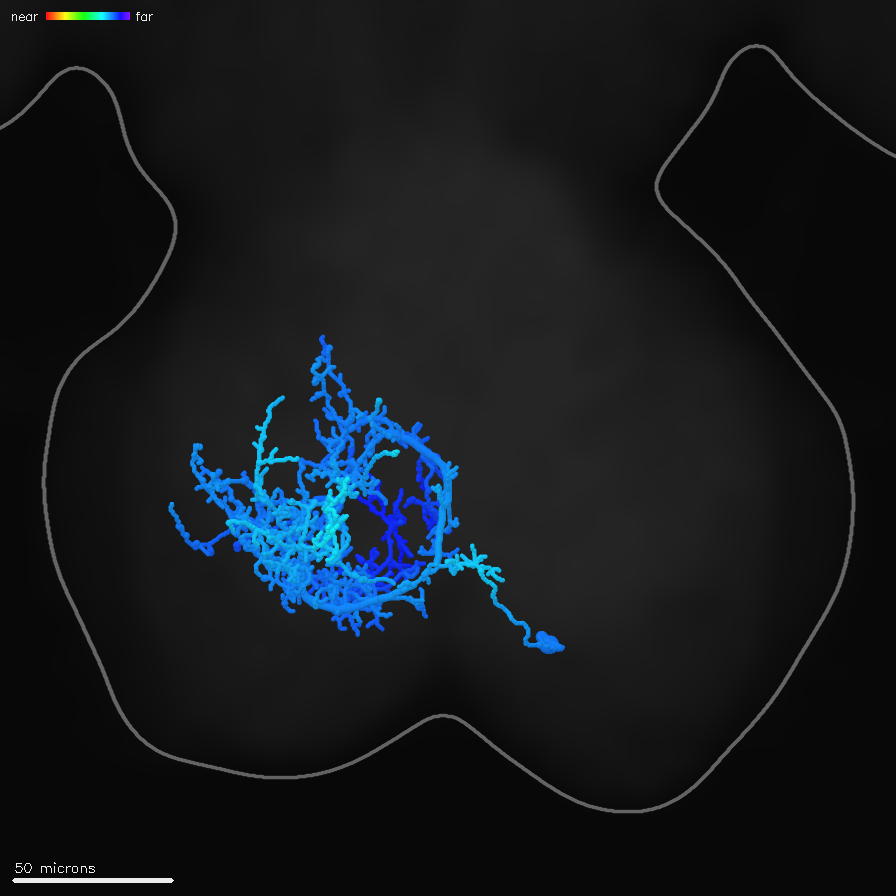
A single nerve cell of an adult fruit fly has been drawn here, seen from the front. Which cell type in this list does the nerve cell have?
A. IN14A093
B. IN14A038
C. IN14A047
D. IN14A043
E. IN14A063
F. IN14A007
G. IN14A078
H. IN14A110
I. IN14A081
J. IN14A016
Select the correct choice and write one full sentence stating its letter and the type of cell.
Option F is IN14A007, the cell type of the nerve cell.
